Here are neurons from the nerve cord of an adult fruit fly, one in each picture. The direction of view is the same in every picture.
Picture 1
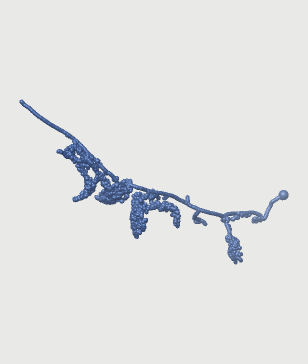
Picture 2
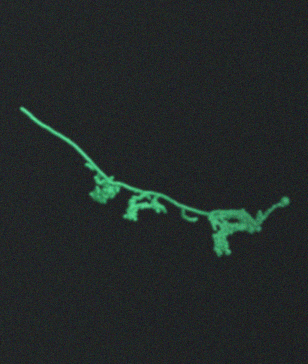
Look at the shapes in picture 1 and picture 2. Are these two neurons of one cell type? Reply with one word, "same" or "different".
same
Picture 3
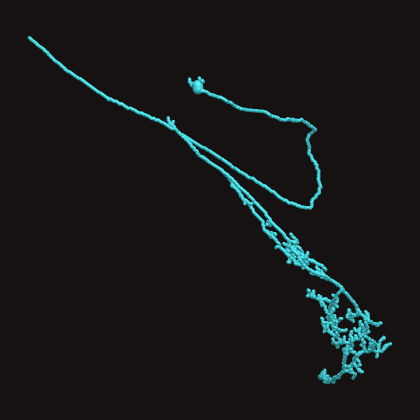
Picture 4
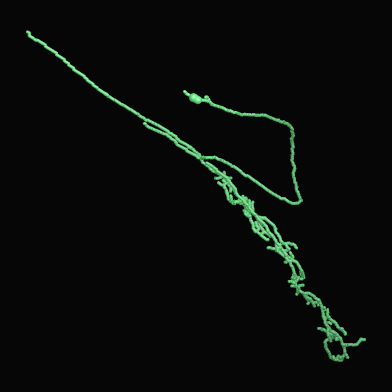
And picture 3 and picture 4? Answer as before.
same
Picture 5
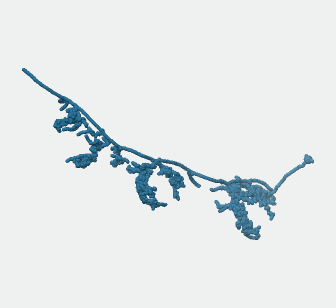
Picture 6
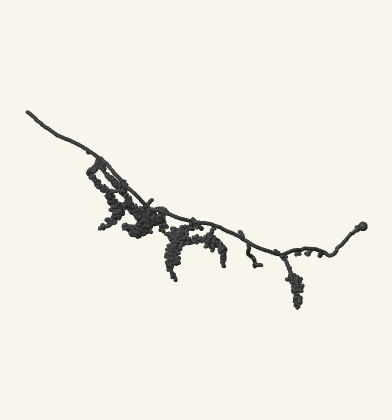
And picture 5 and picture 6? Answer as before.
same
